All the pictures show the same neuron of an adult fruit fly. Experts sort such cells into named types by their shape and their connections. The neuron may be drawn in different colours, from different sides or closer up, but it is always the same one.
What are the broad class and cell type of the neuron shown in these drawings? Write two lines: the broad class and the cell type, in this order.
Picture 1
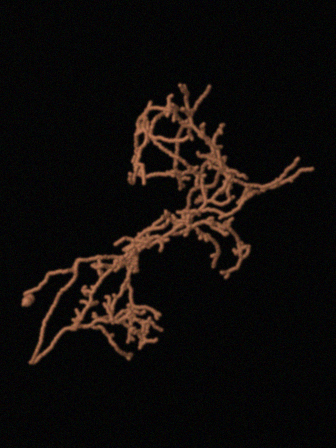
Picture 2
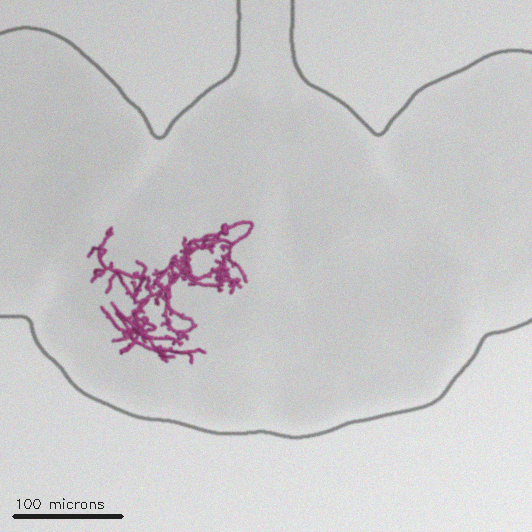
central-brain intrinsic neuron
CL356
